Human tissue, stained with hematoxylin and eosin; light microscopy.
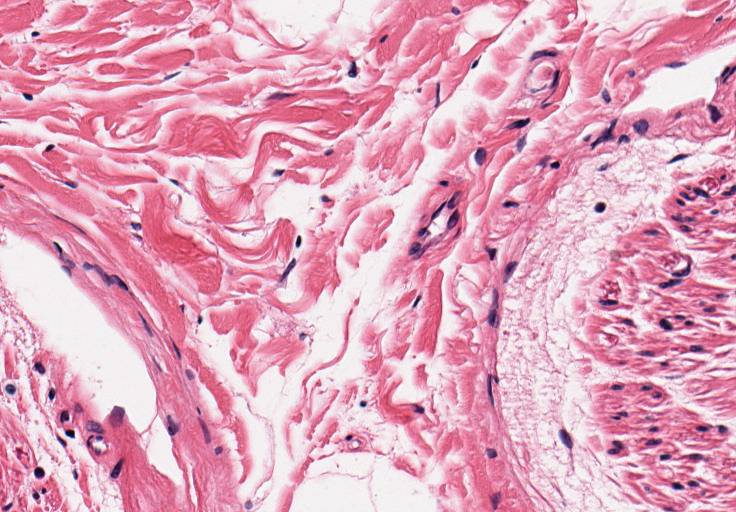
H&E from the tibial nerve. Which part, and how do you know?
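The tissue here is epineurium. Wavy eosinophilic collagen bundles run in varied directions through the centre and upper field, with sparse, small, dark, mostly elongated nuclei.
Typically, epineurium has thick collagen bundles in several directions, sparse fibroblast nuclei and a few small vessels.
A small round thin-walled vessel sits near the top edge, right of centre.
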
